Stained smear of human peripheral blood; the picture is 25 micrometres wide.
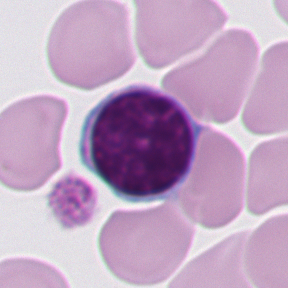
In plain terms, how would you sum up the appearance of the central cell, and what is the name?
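First, the outline of the cell is round. Next, the chromatin is dark purple and densely clumped. Then the cytoplasm: pale blue, with no granules. Last, the name: this is a typical lymphocyte.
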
